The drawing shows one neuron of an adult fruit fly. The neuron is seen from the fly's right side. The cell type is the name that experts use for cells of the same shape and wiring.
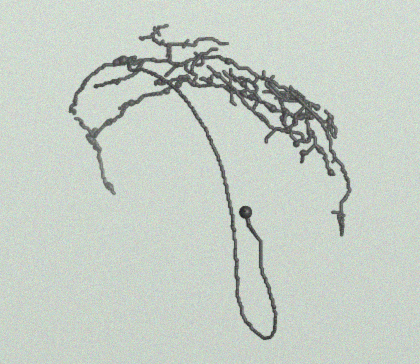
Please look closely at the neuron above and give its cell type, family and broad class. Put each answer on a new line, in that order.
CB1242
hemilineage SLPav2
central-brain intrinsic neuron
